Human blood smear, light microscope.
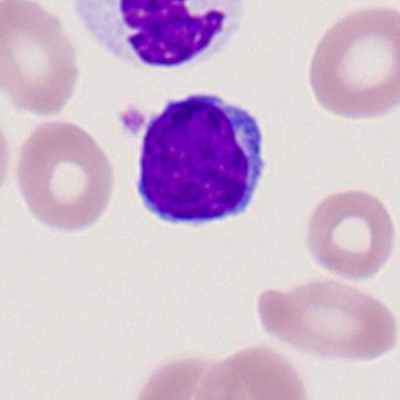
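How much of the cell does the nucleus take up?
Most of it, by the look of things.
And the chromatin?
Dense and dark purple.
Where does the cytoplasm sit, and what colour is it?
A thin blue rim, widest on the right side.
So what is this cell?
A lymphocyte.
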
